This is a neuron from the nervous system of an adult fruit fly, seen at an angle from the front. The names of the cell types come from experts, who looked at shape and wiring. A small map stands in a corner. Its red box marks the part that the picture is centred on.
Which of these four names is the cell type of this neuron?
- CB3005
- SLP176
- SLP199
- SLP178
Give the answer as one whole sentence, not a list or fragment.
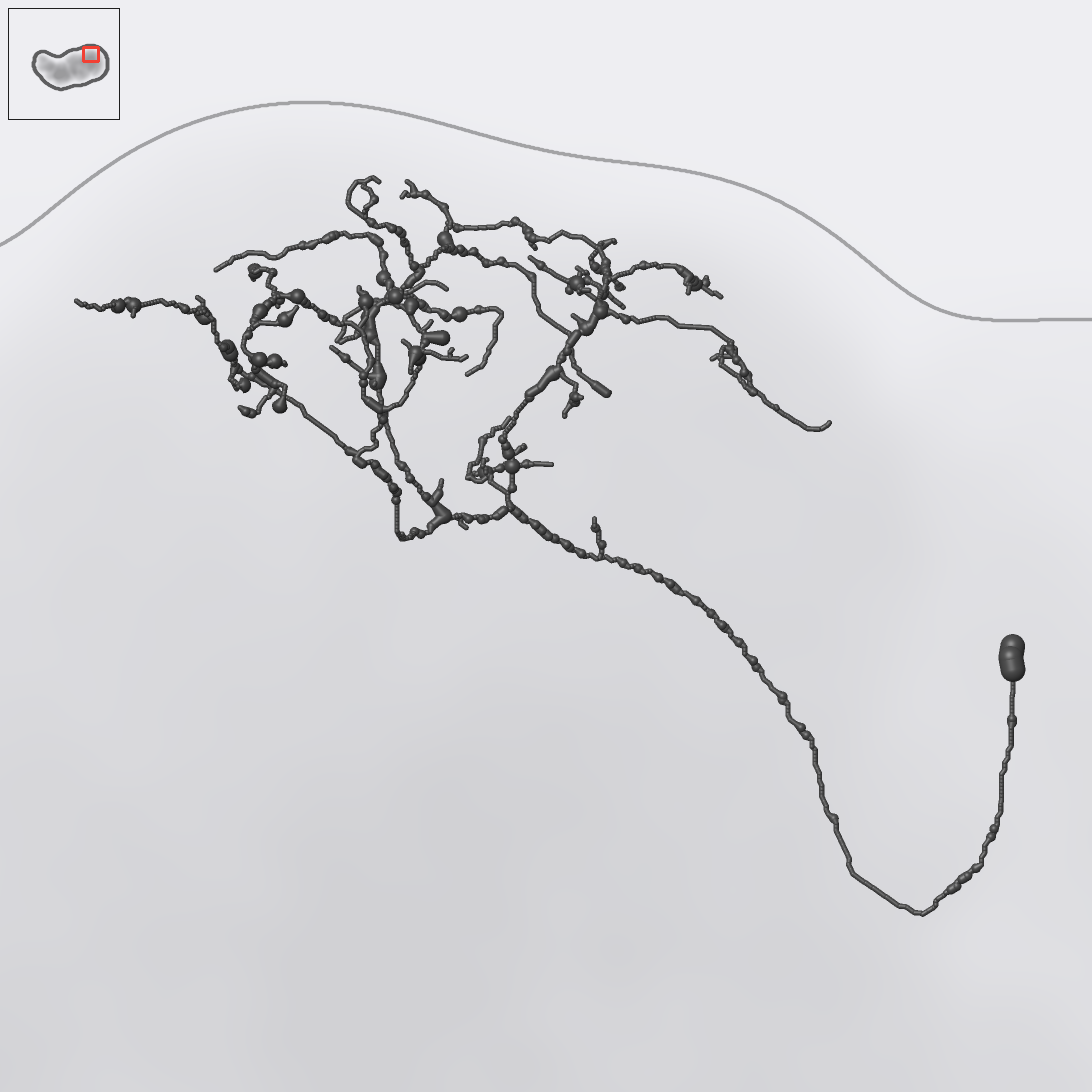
Among cell types, the one for this neuron is SLP199.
